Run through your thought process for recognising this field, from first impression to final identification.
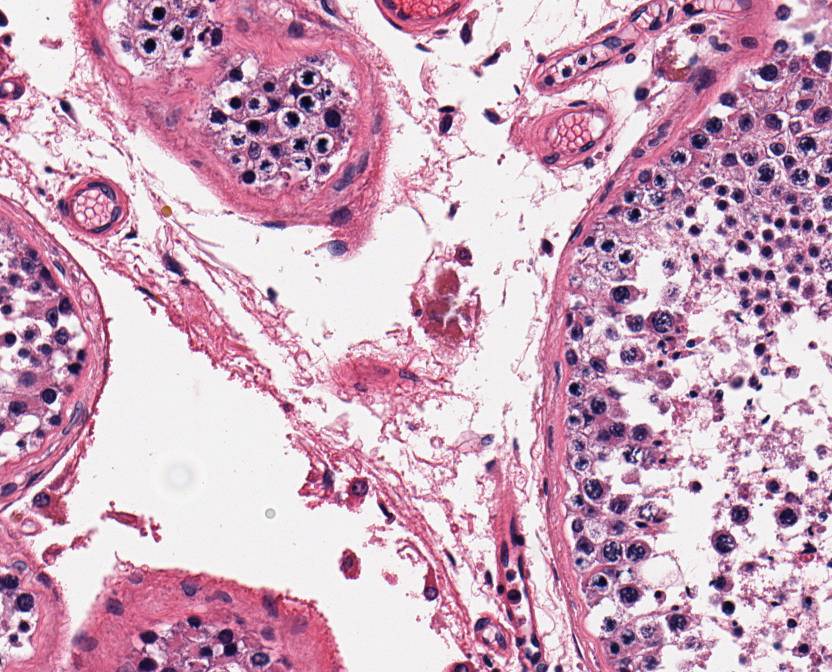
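Seminiferous tubule, I'd say: several rounded tubules are cut across, the largest filling the right third. The lining is stratified, rounded cells many layers deep, unlike the single even row of tall columnar cells usual in the duct of the epididymis. In the right-hand tubule, many cells in the middle layers have large round nuclei with coarse, dark, clumped chromatin.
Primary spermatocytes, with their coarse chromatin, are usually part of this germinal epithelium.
A band of pink fibrous tissue with flattened nuclei bounds each tubule, thickest around the one at the top.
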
